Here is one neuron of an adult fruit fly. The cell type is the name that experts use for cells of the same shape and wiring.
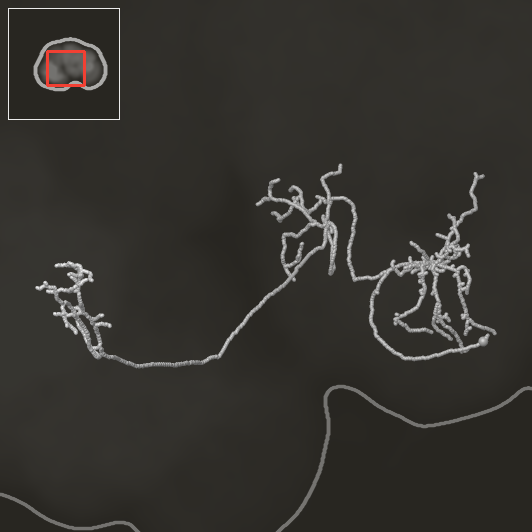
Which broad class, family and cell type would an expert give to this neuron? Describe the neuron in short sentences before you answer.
The picture shows dozens of branch ends. In this view it is wider than it is tall. Its broad class is descending neuron. Its family is hemilineage LB19. It is of cell type DNg53.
